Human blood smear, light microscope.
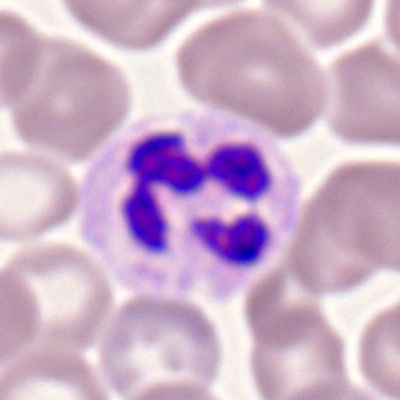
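Segmented neutrophil (central cell). The nucleus is split into four separate lobes, set around the edge of a central area of cytoplasm. Chromatin: dense and dark purple. Cytoplasm: plentiful and pale lilac-pink.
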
